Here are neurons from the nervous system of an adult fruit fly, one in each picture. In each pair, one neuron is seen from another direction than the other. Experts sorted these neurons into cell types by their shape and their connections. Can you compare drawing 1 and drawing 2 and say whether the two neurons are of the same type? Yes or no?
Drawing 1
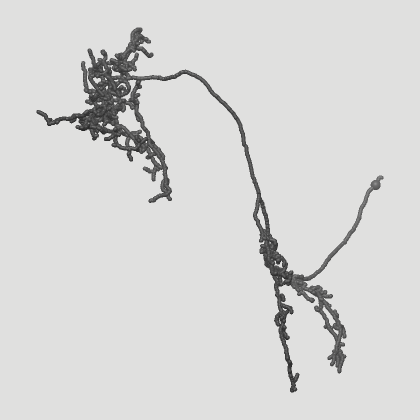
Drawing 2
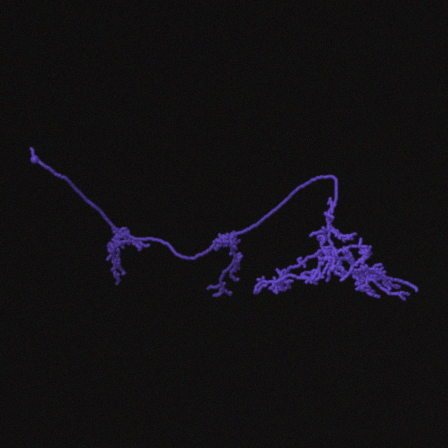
yes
